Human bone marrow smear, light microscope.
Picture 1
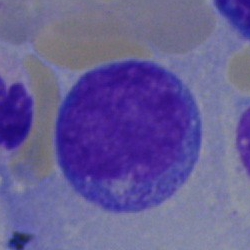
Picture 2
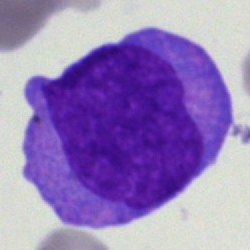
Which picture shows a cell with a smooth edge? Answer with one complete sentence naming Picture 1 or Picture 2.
What Picture 1 shows is a cell with a smooth edge.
